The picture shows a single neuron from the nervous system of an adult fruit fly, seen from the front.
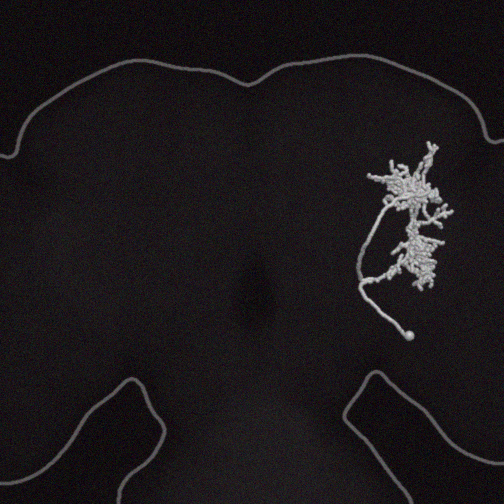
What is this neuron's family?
hemilineage LALa1_anterior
